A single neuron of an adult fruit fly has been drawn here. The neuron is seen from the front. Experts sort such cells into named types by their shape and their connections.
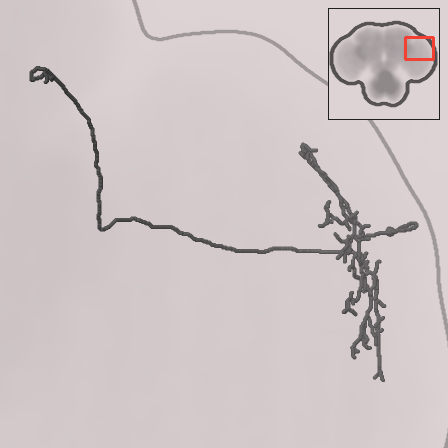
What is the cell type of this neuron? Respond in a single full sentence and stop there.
This neuron represents the cell type MeTu1.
